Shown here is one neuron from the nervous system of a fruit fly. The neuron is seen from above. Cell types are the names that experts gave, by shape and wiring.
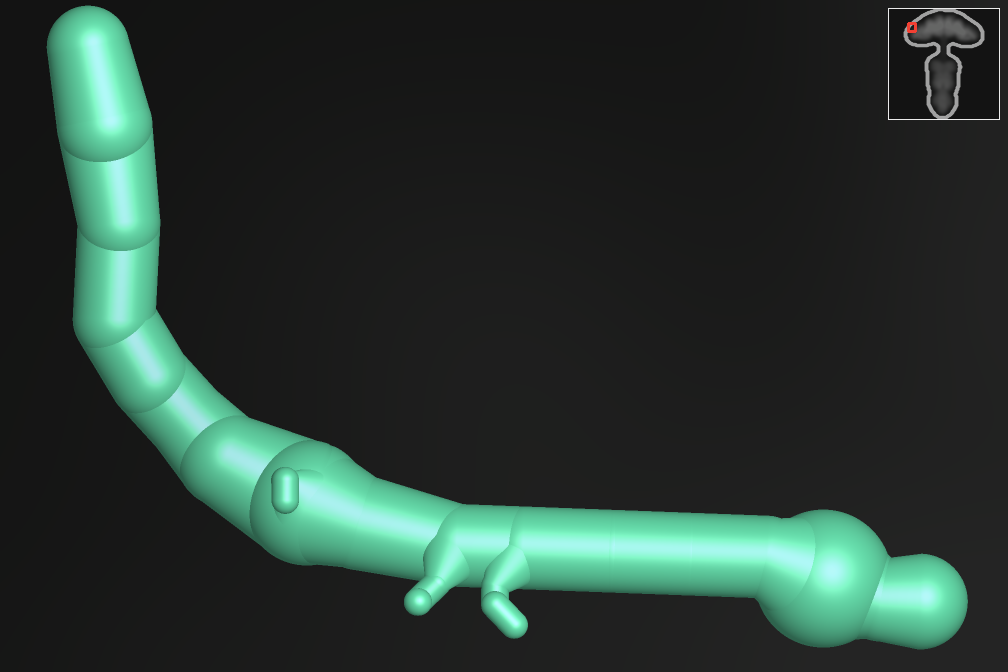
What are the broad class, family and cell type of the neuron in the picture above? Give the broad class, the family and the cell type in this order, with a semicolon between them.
photoreceptor or other optic-lobe sensory neuron; class visual; R1-R6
